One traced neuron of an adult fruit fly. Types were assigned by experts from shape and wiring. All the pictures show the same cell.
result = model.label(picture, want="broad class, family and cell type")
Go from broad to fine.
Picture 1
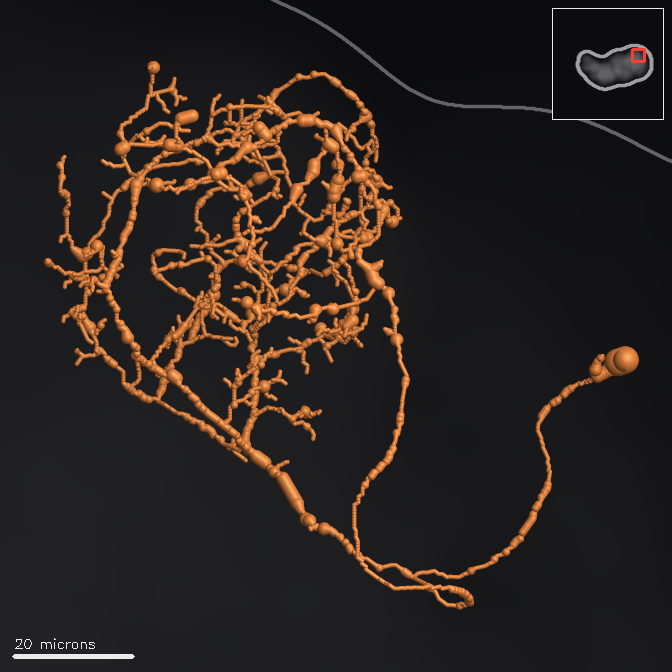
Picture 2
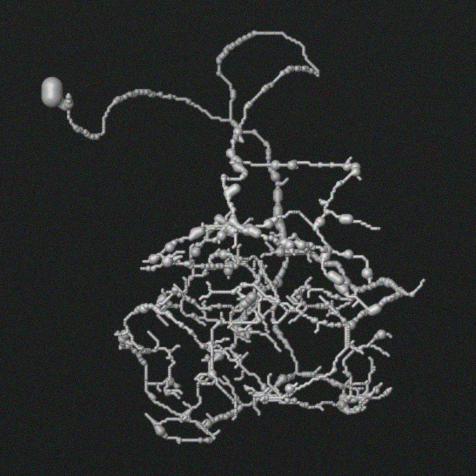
central-brain intrinsic neuron; hemilineage SLPav1_medial; LHAV3e5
